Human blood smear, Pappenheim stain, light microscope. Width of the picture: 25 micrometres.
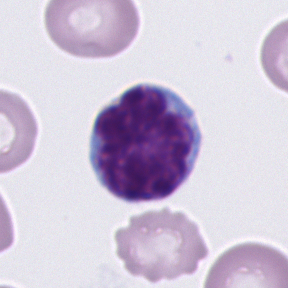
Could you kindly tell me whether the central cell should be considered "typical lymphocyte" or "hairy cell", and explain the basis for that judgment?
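I'd call this a typical lymphocyte.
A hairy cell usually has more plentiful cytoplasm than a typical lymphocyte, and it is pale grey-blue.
Here the pale blue cytoplasm is only a thin rim, widest at the upper right, and the nucleus, about 9 micrometres across, fills about 80% of this roughly 10-micrometre cell, so the scant cytoplasm decides it. Its nucleus has a lumpy, shallowly notched edge with rounded lobes.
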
